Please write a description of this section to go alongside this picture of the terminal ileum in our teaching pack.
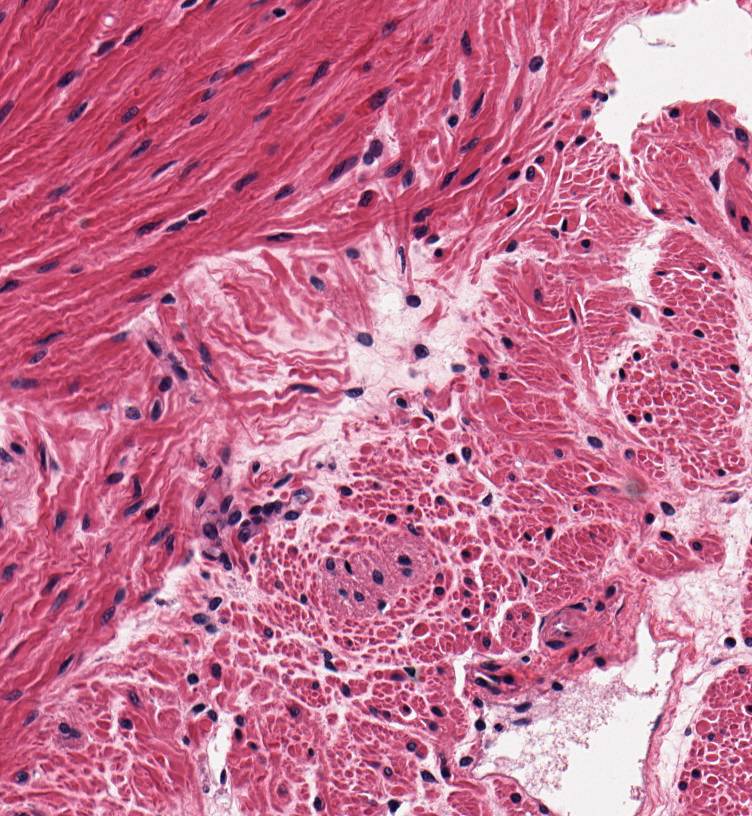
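You've got smooth muscle bundles running in different directions, cut lengthwise upper left and crosswise lower right. Down there the cells are small rounded pink profiles in bundles, some with a round central nucleus. Lengthwise-cut nuclei: elongated, cigar-shaped, dark blue-purple. No epithelium anywhere.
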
